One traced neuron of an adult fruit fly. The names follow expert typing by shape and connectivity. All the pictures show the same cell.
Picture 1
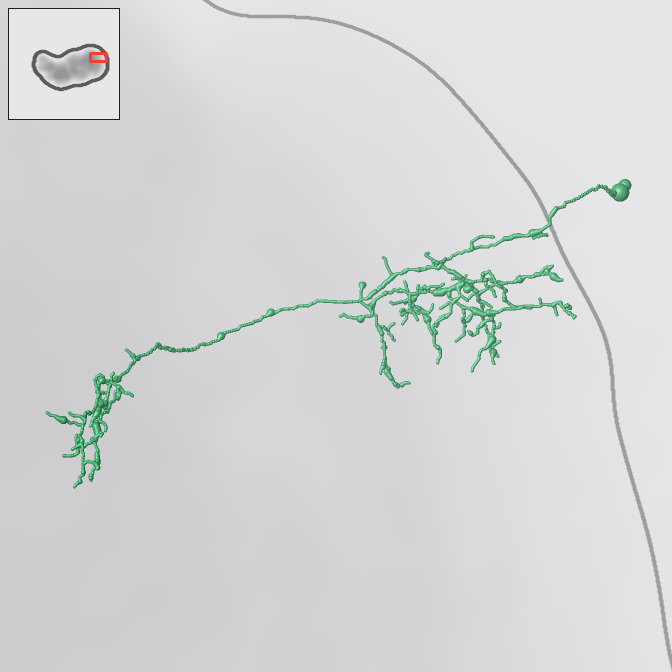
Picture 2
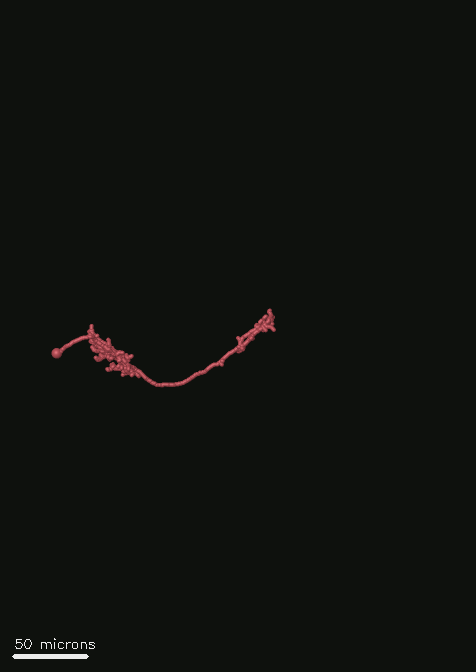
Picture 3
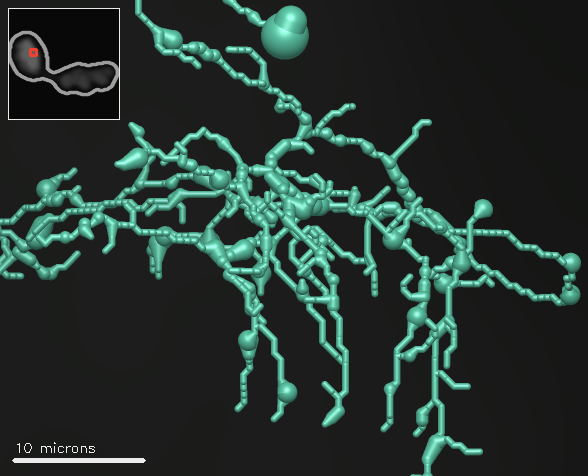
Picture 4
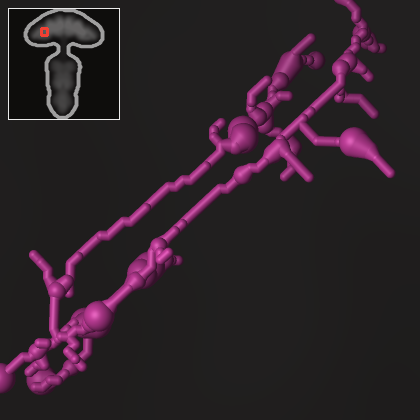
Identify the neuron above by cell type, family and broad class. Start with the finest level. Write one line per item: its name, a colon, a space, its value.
cell type: Tm37
family: Tm
broad class: optic-lobe intrinsic neuron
